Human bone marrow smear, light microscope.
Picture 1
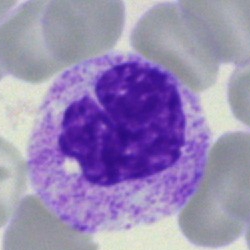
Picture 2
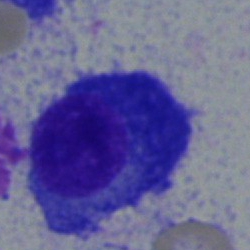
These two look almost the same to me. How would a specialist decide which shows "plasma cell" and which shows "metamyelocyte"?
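Picture 1 is the metamyelocyte; picture 2 is the plasma cell. Outline first: roughly round and smooth in picture 1, irregular with ragged, frayed margins in picture 2. Nucleus second: in picture 1 a notch cuts into it from its upper edge, a single small clear space lies at its lower left edge, and no nucleoli are visible; in picture 2 it sits off-centre, toward the left side of the cell.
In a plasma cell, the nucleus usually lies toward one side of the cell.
Cytoplasm third: pale lilac in picture 1; abundant and deep blue in picture 2, with a paler zone just below and to the right of the nucleus and no distinct granules.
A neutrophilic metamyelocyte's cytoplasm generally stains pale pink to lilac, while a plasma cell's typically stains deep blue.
Surroundings last: in picture 1, pale grey red cells lie around the cell on several sides.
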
